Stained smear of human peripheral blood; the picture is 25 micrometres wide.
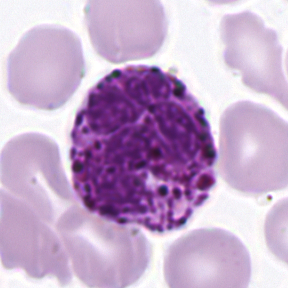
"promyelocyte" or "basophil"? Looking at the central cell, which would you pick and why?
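The cell is a basophil, not a promyelocyte. Coarse dark purple-black granules are scattered over the whole cell, lying over the nucleus as well as over the cytoplasm. Between the granules the cytoplasm is pale lilac, and a small clear pale patch lies in the lower part of the cell. The cell measures about 14 micrometres across, about 2 times the width of a red cell lying whole in the picture.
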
